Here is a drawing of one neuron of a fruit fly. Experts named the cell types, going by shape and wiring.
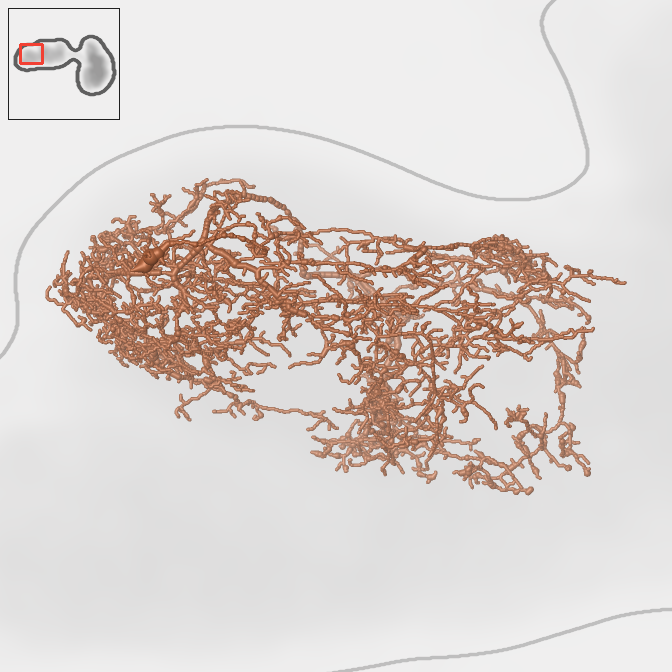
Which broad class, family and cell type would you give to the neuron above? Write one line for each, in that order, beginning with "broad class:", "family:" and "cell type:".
broad class: nerve-cord intrinsic neuron
family: hemilineage 13B
cell type: IN13B007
